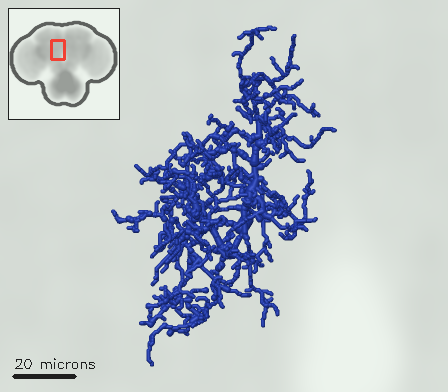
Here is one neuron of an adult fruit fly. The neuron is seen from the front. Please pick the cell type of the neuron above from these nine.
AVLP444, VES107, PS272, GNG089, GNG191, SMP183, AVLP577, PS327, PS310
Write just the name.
PS310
